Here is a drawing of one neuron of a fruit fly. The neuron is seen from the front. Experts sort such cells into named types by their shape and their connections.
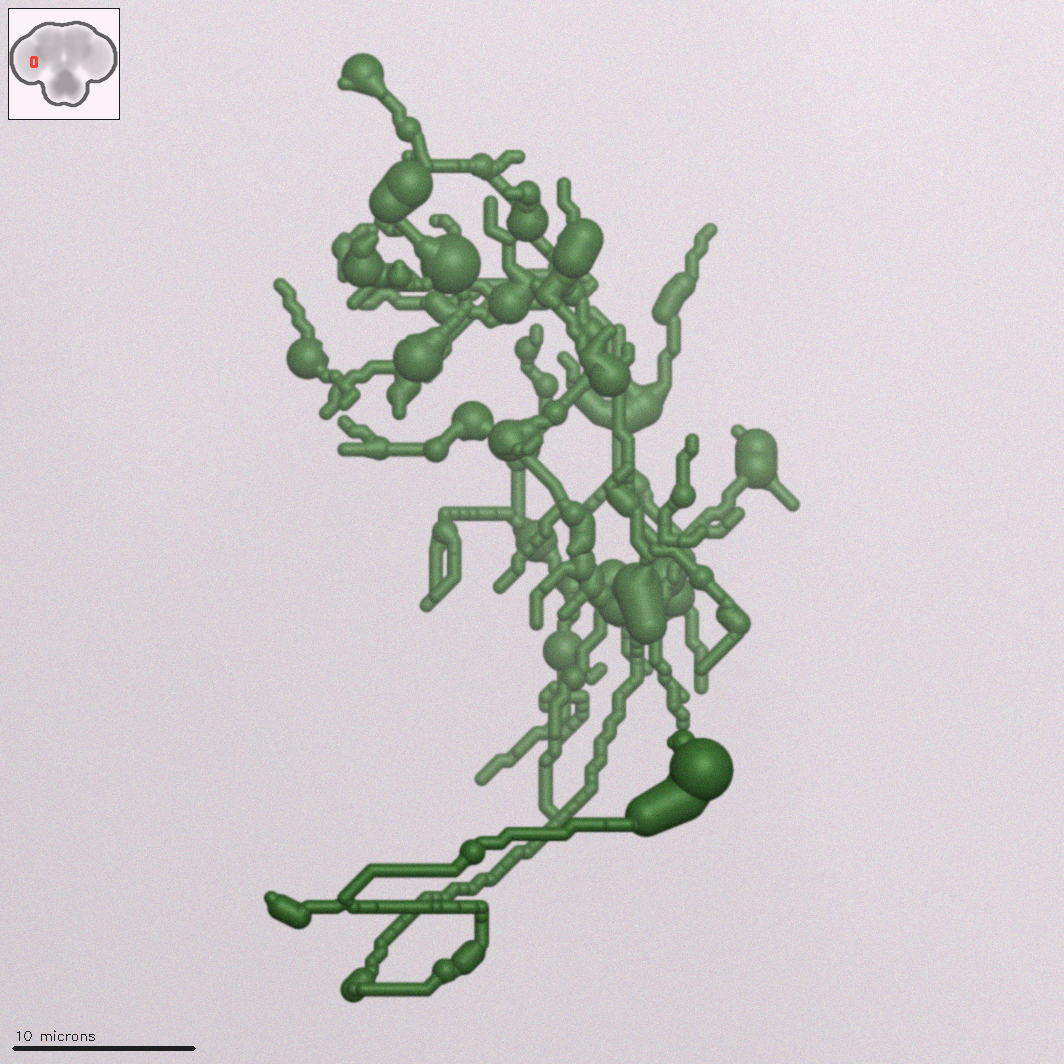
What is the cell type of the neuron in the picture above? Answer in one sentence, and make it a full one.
The cell type that this neuron has is Cm3.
